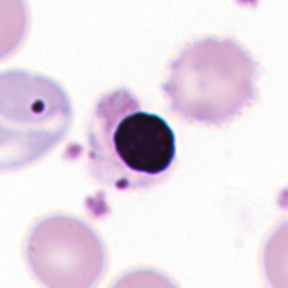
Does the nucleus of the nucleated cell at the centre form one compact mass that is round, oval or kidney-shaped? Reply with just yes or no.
Yes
